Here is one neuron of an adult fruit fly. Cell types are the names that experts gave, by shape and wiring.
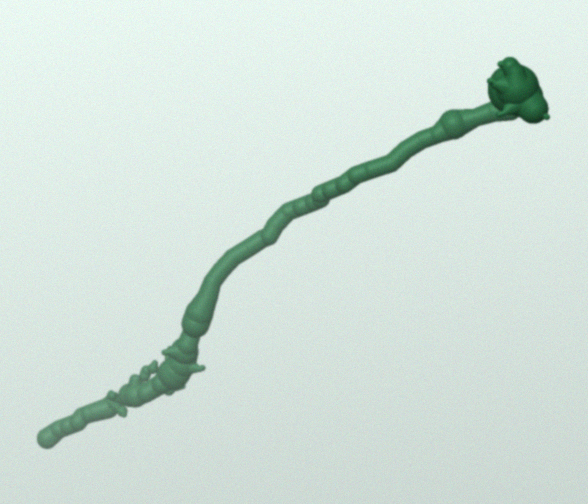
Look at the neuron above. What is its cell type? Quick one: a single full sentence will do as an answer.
The neuron here is of the cell type L2.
